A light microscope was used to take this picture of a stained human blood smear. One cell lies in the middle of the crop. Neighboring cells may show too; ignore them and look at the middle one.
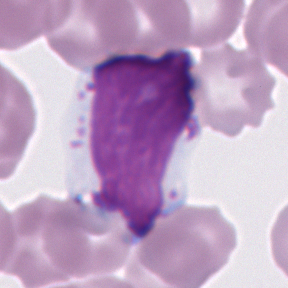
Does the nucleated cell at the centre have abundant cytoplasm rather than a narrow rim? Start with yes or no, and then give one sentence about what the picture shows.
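No. The nucleus fills most of the cell.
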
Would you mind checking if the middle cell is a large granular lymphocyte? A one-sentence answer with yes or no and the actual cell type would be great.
Yes, the cell occupying the middle of the crop is a large granular lymphocyte.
